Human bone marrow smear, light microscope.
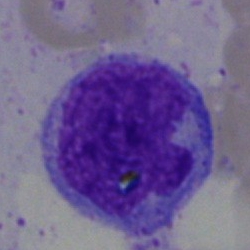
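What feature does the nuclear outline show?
A notch cut into its right side, and the cytoplasm is widest where it fills that notch.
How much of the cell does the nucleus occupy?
Most of the cell.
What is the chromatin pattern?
Finely stippled, rather than gathered into coarse dark clumps.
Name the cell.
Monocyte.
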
